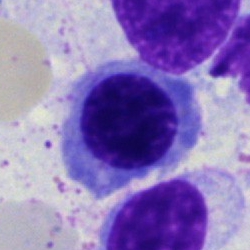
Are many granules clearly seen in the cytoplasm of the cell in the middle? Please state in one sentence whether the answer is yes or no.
No, this cell has a cytoplasm without visible granules.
